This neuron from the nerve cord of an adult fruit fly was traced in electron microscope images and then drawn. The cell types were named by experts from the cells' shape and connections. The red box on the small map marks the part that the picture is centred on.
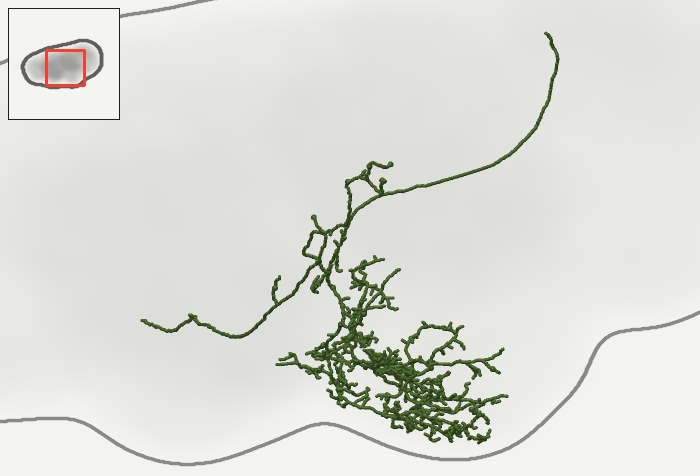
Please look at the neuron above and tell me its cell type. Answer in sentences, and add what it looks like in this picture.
Its cell type is IN23B080. It is a nerve-cord intrinsic neuron. The drawing shows no cell body. The picture shows dozens of branch ends.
